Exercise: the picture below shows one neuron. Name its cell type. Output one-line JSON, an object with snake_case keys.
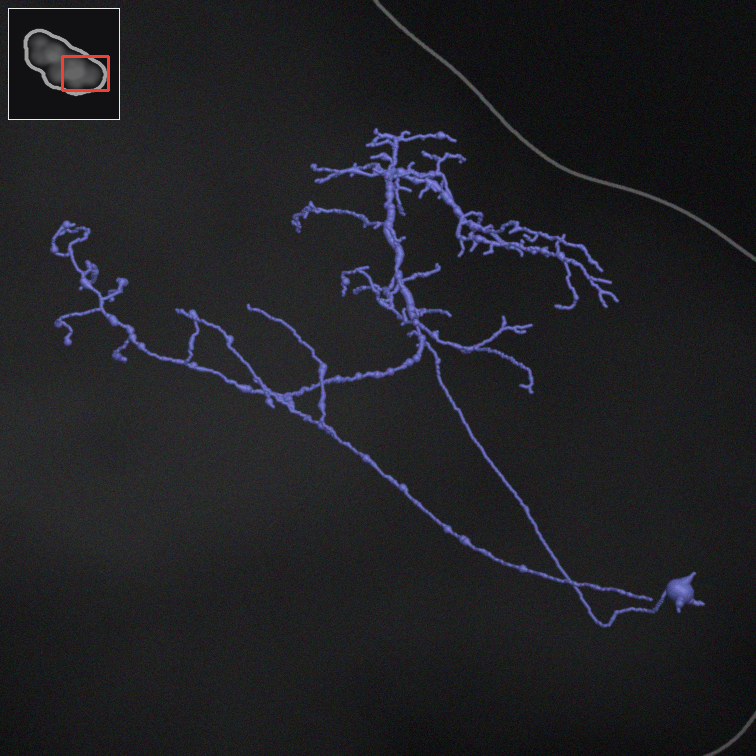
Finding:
{"cell_type": "AN07B049"}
